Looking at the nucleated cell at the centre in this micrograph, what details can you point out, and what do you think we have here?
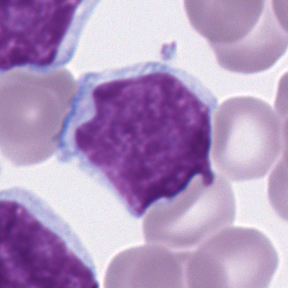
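Most of the cell is filled by the nucleus, whose chromatin is finely stippled rather than coarsely clumped. The cytoplasm, pale greyish blue, forms a narrow rim that is broadest on the left side. This cell is a typical lymphocyte.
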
